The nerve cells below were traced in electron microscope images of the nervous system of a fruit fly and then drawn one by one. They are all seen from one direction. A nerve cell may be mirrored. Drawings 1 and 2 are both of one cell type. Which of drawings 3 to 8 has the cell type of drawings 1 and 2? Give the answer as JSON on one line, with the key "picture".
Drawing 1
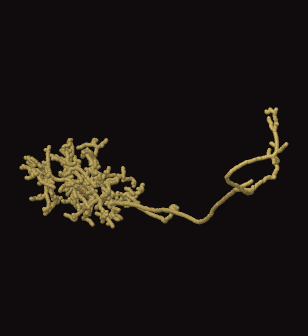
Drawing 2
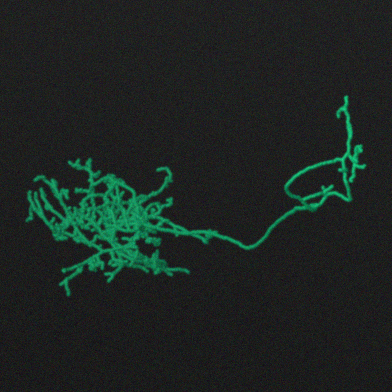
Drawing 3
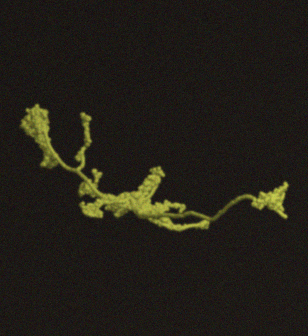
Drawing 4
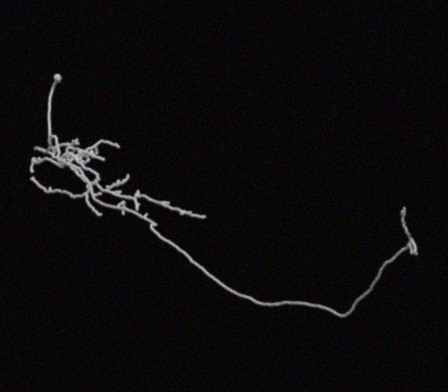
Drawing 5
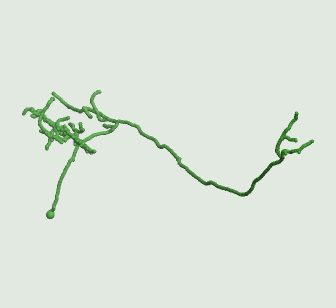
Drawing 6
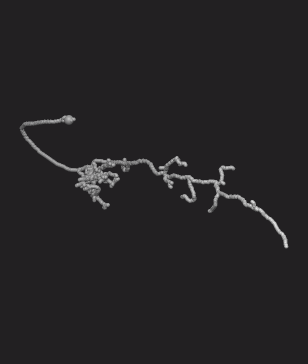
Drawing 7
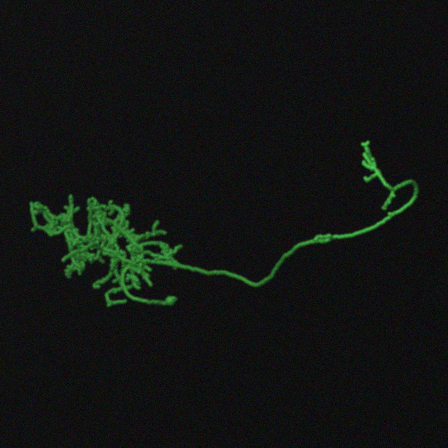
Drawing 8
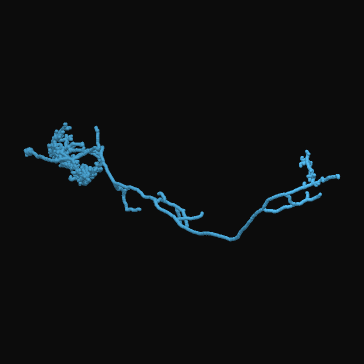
{"picture": 7}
